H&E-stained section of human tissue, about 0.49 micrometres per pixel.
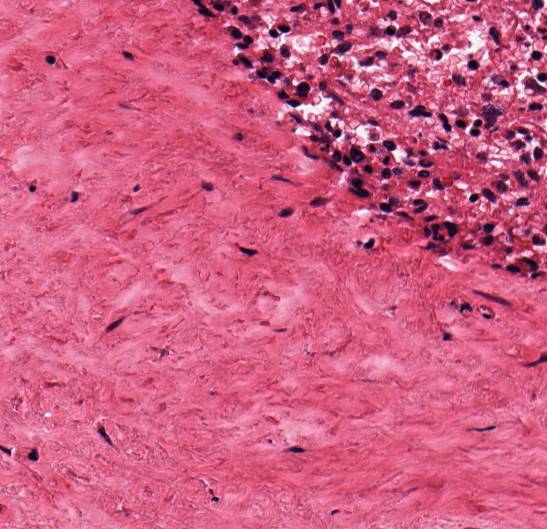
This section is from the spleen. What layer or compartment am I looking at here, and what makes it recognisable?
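This is dense connective tissue. Dense pink fibrous tissue fills most of the field; a crowded cellular zone sits only in the upper right corner. Its collagen is wavy and interwoven, and its sparse, scattered nuclei are mostly thin and elongated.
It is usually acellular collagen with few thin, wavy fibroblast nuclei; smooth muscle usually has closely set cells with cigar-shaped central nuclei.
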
